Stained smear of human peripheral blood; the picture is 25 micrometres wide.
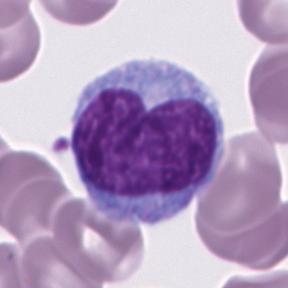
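Monocyte, with its features taken in order. The nucleus has a notch in its upper edge, giving it a bean or heart shape; it measures about 13 by 10 micrometres and fills about 60% of the cell's area. Next, the cytoplasm is pale grey-blue, its widest band lying above the nucleus. Last, that cytoplasm shows only fine, faint granularity, with no coarse granules.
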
